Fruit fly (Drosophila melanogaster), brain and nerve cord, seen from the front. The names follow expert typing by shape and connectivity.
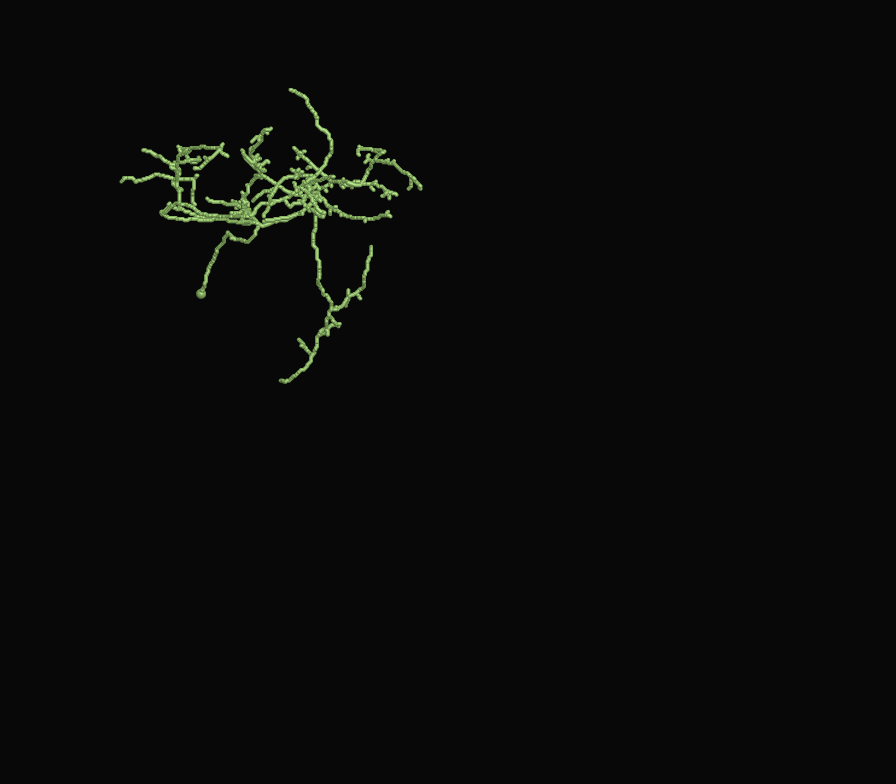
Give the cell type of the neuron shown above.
LoVP55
